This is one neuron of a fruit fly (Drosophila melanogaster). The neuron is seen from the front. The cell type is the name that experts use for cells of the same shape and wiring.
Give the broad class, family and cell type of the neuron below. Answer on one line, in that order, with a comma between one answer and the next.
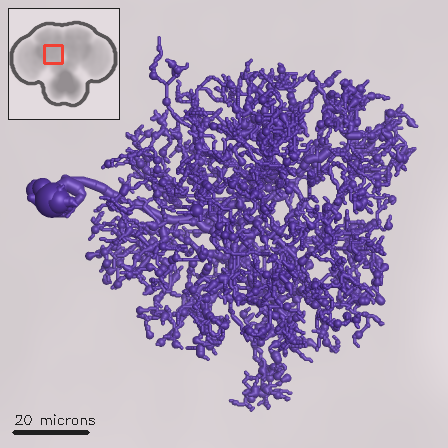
central-brain intrinsic neuron, hemilineage ALl1_dorsal, lLN1_bc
